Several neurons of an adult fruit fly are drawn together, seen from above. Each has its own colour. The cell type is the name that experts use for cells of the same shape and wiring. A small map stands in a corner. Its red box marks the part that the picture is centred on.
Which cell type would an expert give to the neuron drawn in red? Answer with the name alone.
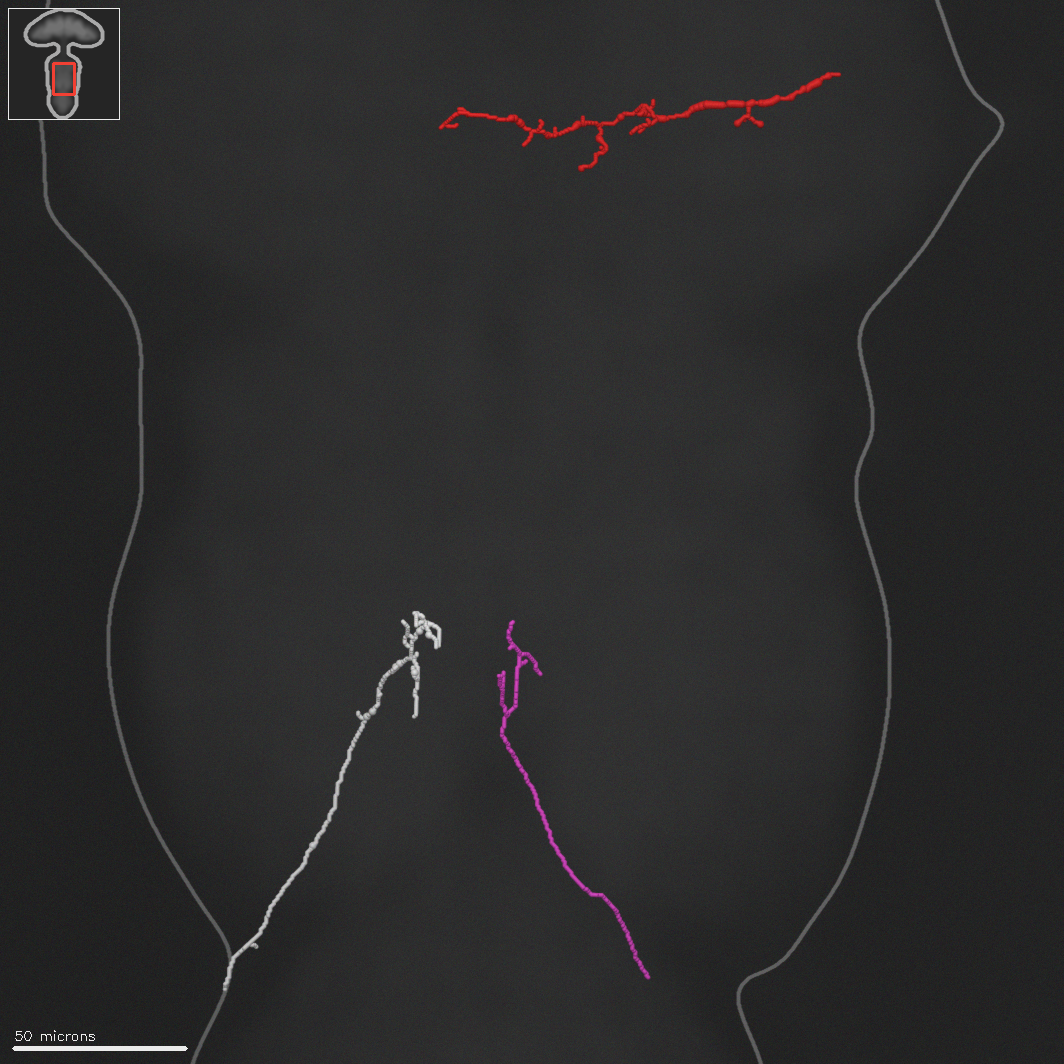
LgLG7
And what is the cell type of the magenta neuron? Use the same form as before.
LgLG2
